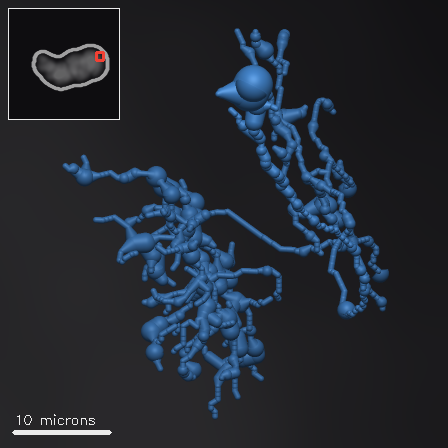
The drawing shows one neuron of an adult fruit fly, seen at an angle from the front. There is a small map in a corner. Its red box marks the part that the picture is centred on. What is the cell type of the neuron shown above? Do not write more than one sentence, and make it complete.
This particular neuron has the cell type Dm10.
